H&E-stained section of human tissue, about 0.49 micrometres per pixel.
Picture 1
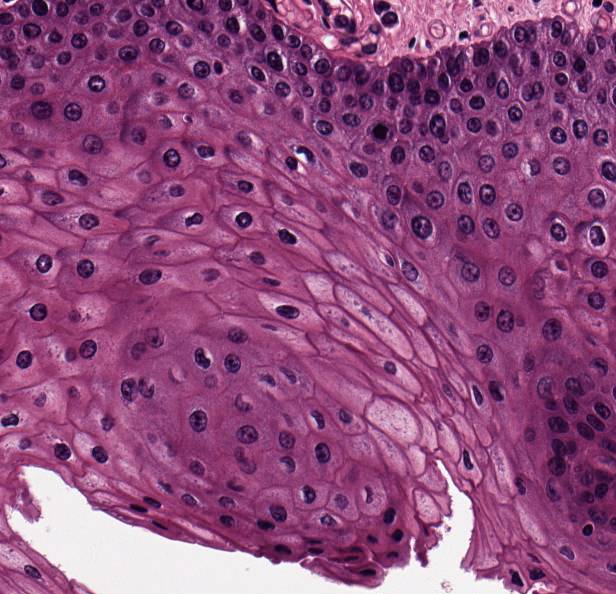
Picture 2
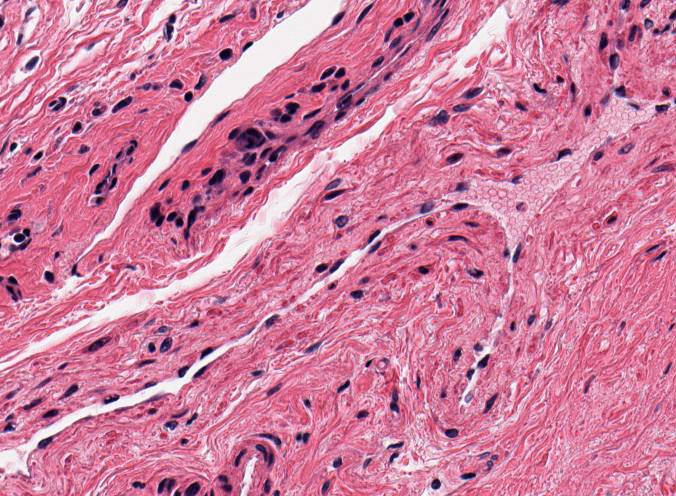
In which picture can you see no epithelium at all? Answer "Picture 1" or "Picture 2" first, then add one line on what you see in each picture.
Picture 2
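In picture 1: Almost the whole field is taken up by a stratified squamous epithelium, and no glands are present in it.
In picture 2: No epithelium is present anywhere in the field.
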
